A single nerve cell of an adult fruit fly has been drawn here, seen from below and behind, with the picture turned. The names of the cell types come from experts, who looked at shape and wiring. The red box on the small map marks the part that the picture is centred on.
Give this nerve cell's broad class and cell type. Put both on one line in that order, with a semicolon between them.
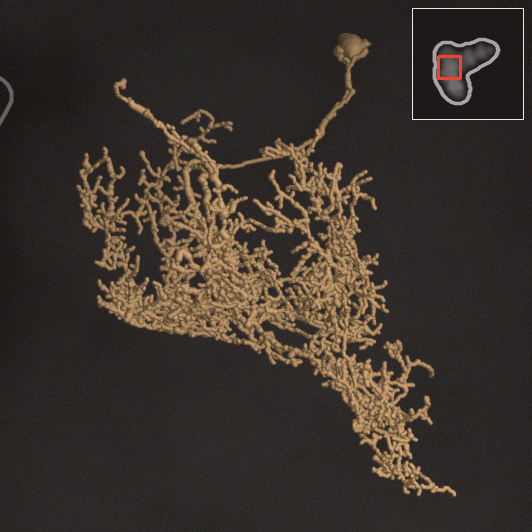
central-brain intrinsic neuron; AVLP077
